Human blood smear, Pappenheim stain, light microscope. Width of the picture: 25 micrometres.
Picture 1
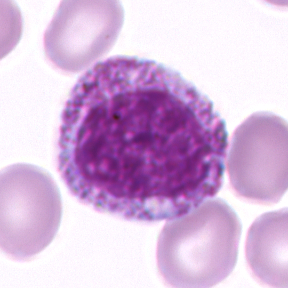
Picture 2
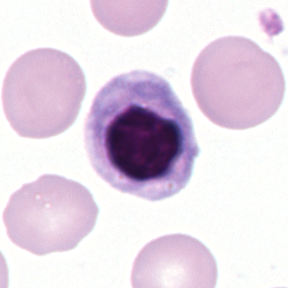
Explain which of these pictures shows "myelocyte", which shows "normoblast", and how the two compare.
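Identity first: picture 1 shows a myelocyte, picture 2 a normoblast. Outline: the myelocyte is nearly round and about 15 micrometres across, while the normoblast is a rounded oval, a little taller than wide. Nucleus: each cell has a single nucleus without lobes; the myelocyte's carries a tiny dark dot on its upper left part, and the normoblast's has a few flattened, angular sides.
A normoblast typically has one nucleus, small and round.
Chromatin: in the normoblast it is dark purple and densely condensed, with no nucleoli to be seen.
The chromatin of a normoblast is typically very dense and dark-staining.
Cytoplasm: the normoblast's is pale greyish blue. Surroundings: red cells lie around the myelocyte with none on top of it, and the normoblast touches none of the red cells near it.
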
